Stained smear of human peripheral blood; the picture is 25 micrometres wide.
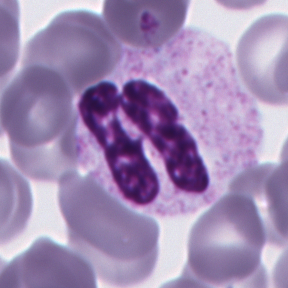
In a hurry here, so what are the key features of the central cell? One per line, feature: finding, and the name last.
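Nucleus: two elongated, sausage-shaped lobes side by side
Lobe direction: diagonal, upper left to lower right
Cytoplasm: plentiful, pale pink
Outline: roughly round
Name: segmented neutrophil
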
